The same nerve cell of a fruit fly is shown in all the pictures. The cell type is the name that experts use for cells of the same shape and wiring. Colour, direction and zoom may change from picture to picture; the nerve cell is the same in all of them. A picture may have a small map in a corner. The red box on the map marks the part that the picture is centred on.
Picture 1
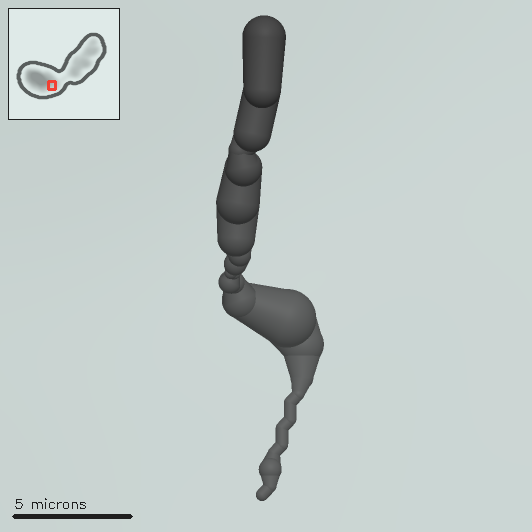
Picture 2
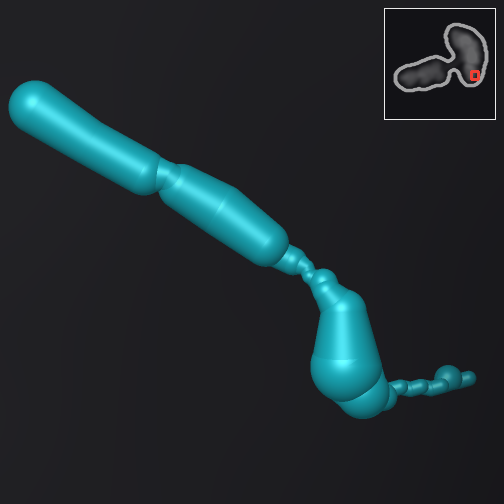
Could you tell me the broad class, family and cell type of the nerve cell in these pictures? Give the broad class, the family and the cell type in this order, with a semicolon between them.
photoreceptor or other optic-lobe sensory neuron; class visual; R8y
